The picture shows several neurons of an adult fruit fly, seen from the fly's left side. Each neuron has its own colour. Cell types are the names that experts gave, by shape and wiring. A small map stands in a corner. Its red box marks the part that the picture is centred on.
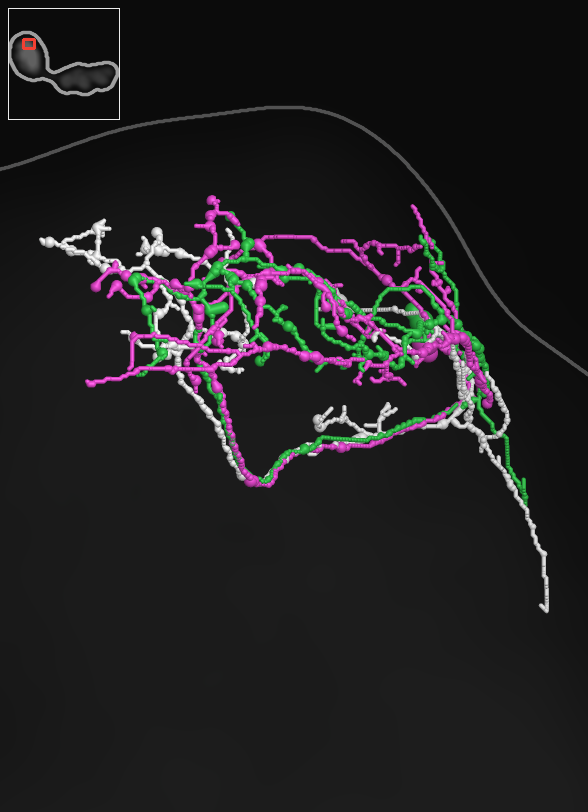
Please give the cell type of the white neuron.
CB1011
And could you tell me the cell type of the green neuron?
SMP227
